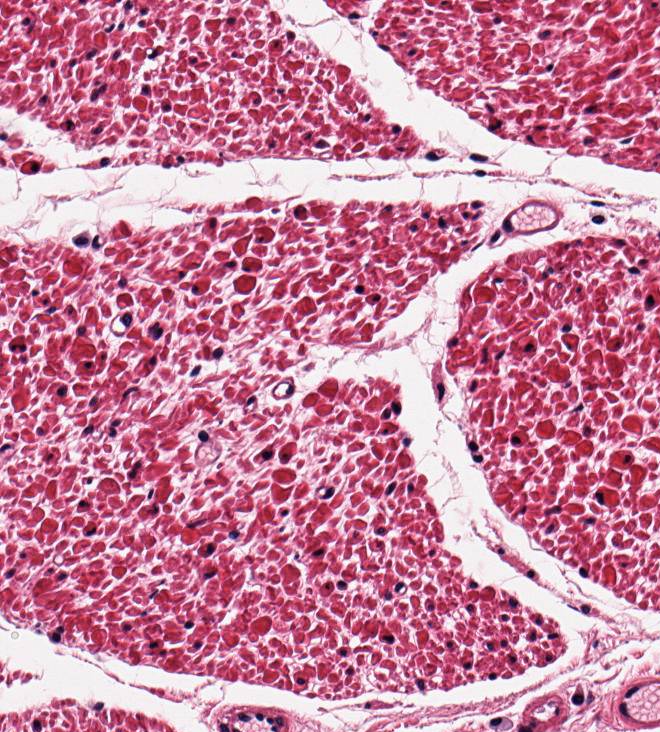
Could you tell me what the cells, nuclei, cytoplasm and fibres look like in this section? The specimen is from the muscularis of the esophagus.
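Pale septa divide the field into several large bundles of fibres. The fibres are cut across, appearing as rounded or polygonal profiles rather than long strands, and their cytoplasm stains deep eosinophilic red. The septa contain loose, delicate, pale fibrous strands with few cells.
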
